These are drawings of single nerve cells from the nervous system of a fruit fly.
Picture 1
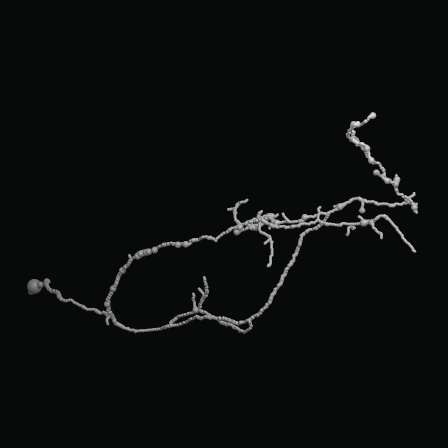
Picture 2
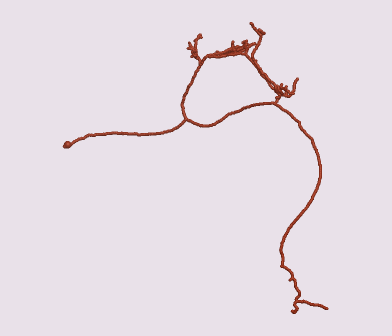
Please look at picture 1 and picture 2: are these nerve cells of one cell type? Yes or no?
no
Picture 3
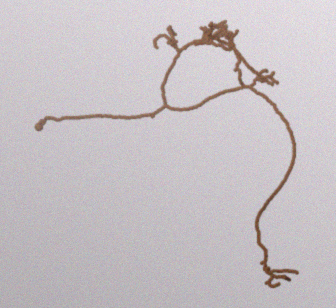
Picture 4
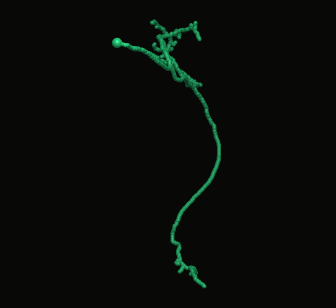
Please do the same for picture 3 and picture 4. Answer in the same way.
yes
